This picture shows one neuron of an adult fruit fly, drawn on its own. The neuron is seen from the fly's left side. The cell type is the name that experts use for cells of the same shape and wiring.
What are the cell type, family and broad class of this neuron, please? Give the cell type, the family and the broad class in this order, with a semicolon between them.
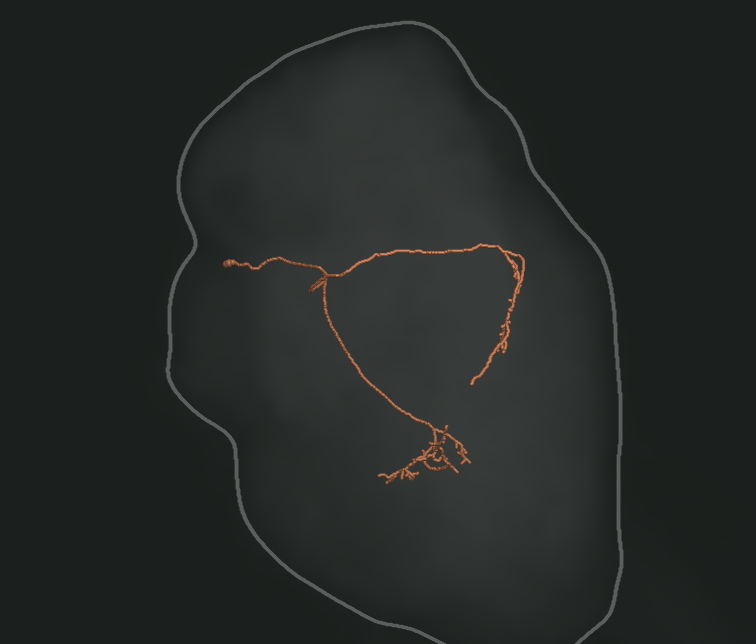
CB3865; hemilineage AOTUv3_ventral; central-brain intrinsic neuron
